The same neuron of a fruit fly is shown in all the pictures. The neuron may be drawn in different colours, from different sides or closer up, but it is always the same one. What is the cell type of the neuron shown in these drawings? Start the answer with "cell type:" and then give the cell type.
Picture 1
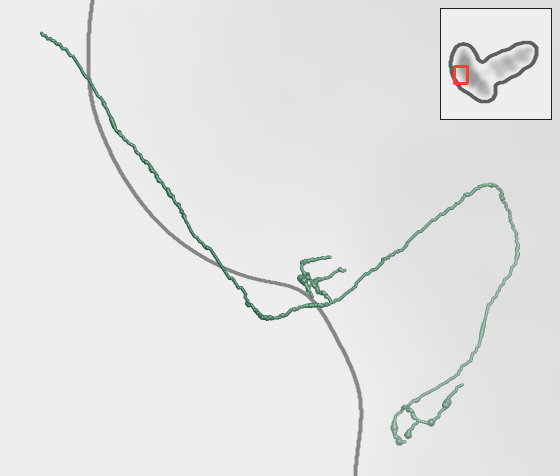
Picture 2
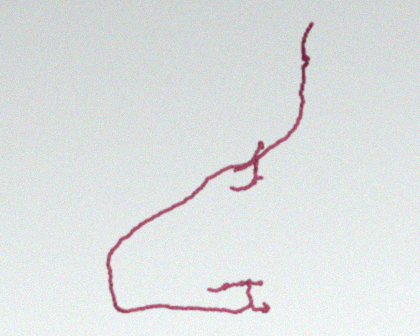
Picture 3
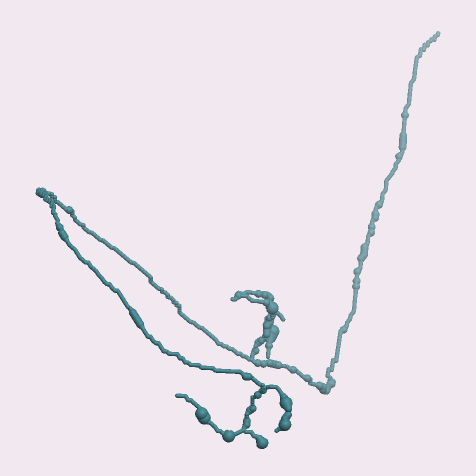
cell type: ORN_VM2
